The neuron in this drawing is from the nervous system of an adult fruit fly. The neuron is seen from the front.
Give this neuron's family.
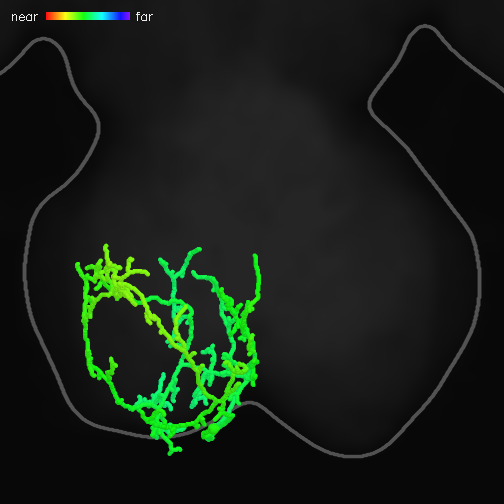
hemilineage 04B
